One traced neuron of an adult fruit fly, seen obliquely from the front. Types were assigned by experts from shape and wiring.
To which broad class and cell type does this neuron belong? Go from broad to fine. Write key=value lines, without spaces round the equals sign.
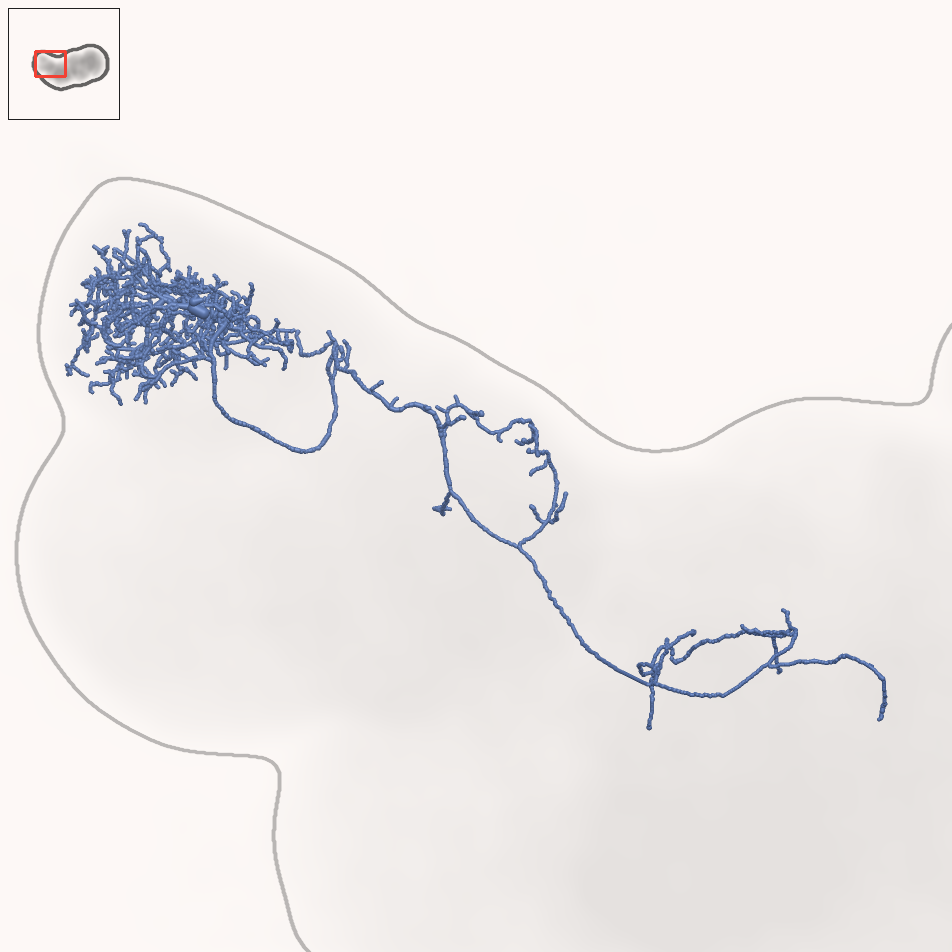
broad_class=nerve-cord intrinsic neuron
cell_type=INXXX122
